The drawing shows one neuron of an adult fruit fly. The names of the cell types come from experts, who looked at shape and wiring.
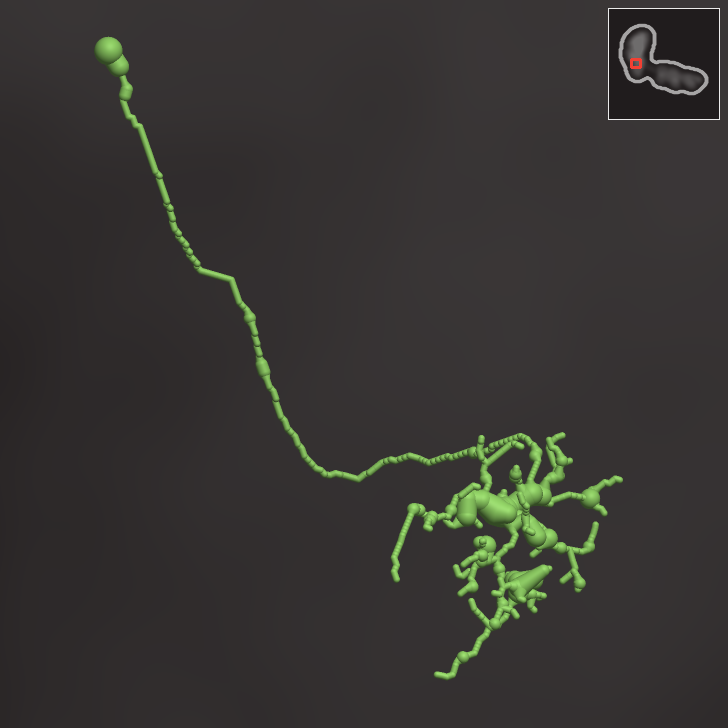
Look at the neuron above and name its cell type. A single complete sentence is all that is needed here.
The cell type given to this neuron is Dm8b.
